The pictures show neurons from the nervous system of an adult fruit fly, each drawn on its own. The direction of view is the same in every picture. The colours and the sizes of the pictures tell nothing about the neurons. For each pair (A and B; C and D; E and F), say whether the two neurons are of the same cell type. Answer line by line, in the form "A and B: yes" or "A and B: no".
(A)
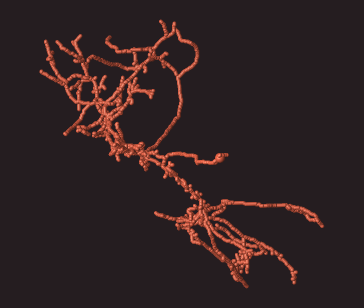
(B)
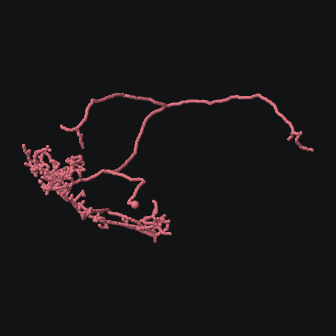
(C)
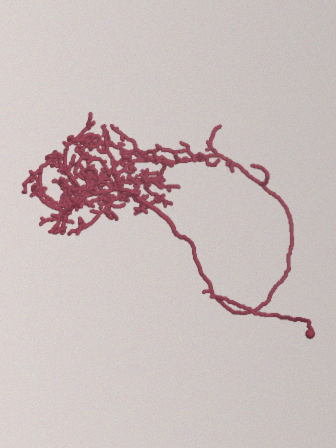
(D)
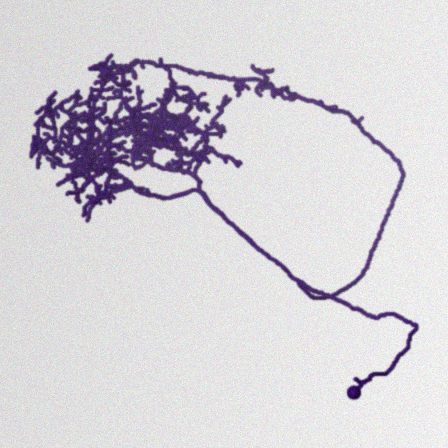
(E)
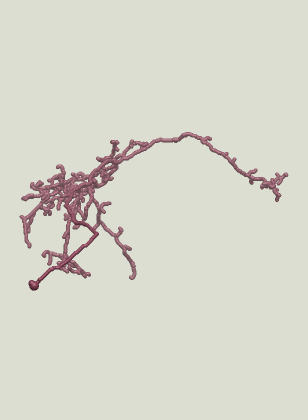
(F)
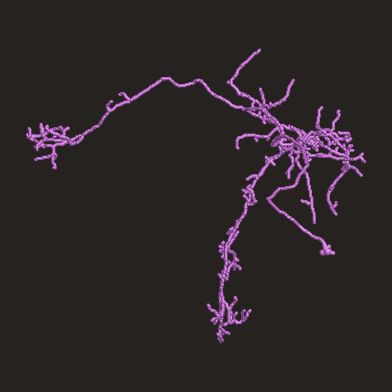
A and B: no
C and D: yes
E and F: yes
